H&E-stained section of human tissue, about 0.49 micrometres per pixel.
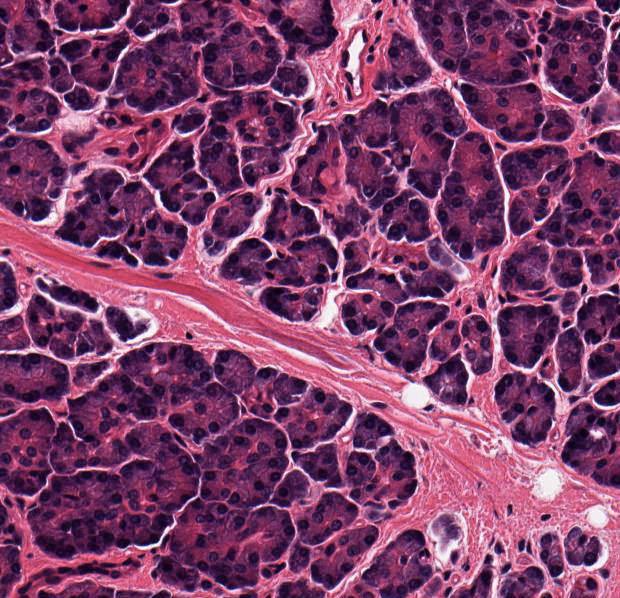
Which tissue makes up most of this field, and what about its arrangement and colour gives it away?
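Exocrine pancreas is the main tissue here. A broad pink fibrous band running diagonally from upper left to lower right divides the field into lobules. Within them, rounded acini are separated by thin pink strands, and the acinar cells show deep purple cytoplasm and round, dark nuclei toward each acinus's outer edge.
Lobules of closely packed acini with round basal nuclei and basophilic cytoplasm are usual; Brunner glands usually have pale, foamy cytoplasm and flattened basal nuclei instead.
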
